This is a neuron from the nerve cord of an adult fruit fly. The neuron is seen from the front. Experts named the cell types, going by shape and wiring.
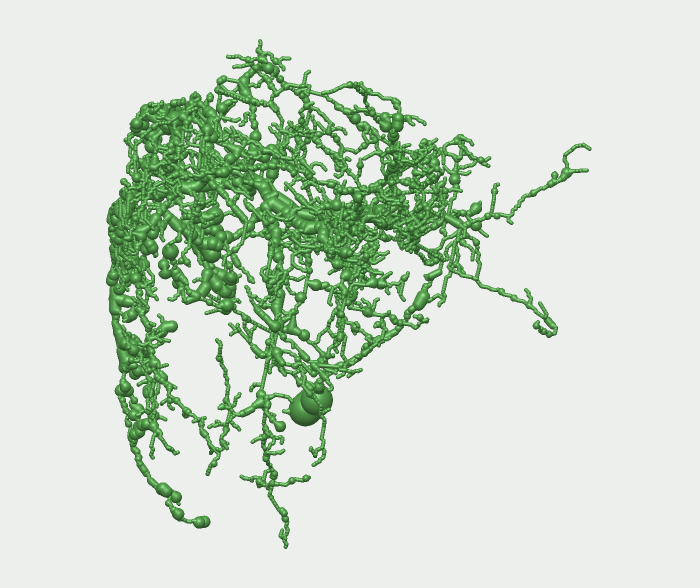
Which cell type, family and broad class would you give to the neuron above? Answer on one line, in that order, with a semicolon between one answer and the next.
IN21A013; hemilineage 21A; nerve-cord intrinsic neuron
